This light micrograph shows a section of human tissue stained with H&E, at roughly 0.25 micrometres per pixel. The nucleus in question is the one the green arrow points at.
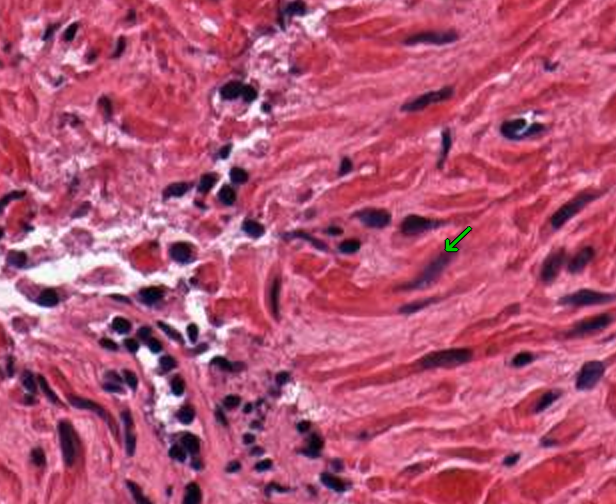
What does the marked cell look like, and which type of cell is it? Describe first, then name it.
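The nucleus is long and slender with tapered ends, its long axis running obliquely from lower left to upper right. The nucleus is set in pink, streaky cytoplasm with no sharp cell border; it merges into the surrounding pink strands. Type of cell: smooth muscle cell.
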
